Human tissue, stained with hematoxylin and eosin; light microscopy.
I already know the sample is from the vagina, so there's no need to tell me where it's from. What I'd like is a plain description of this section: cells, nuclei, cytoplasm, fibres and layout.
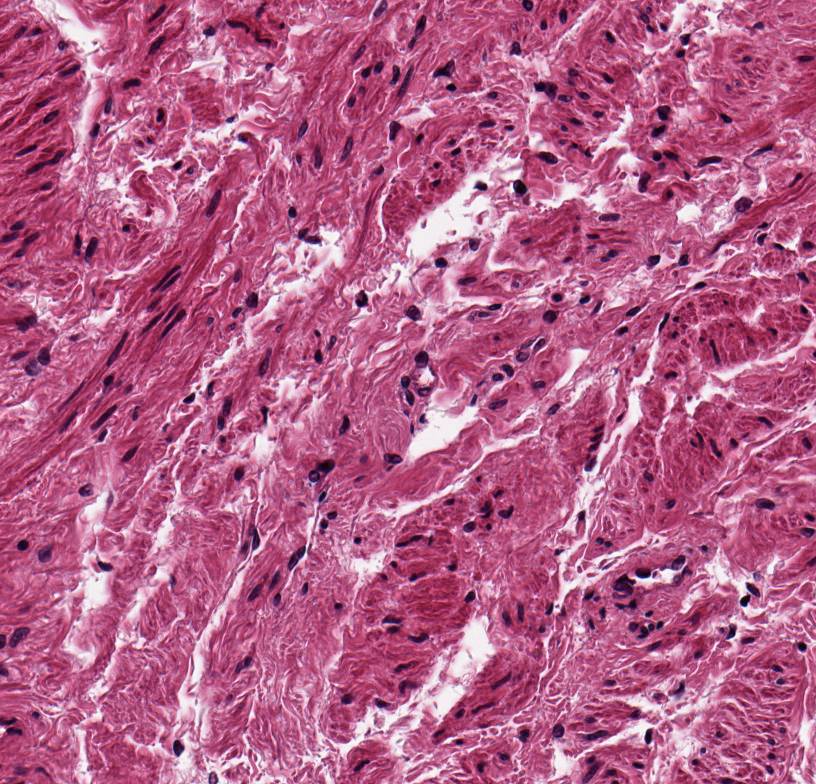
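Interlacing bundles of spindle cells, running in different directions, make up the entire field. These spindle cells have deep pink cytoplasm. Where a bundle is cut lengthwise, its nuclei are elongated with blunt ends. The nuclei are small and fairly uniform in size.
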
